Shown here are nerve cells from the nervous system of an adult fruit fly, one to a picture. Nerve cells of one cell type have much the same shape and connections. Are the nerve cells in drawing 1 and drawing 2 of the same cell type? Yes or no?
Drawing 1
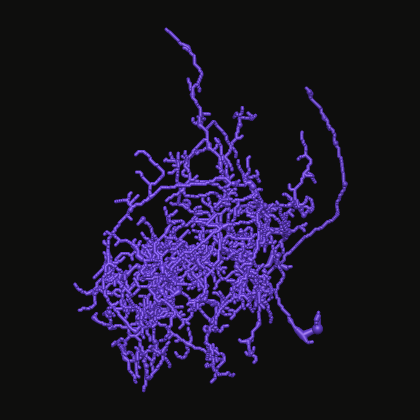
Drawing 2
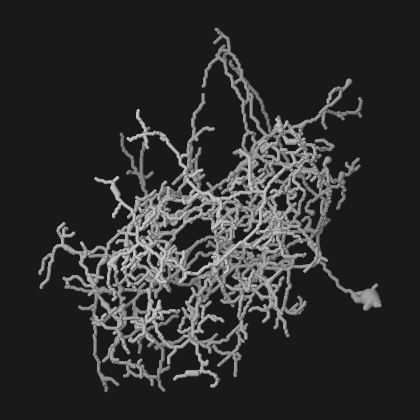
yes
